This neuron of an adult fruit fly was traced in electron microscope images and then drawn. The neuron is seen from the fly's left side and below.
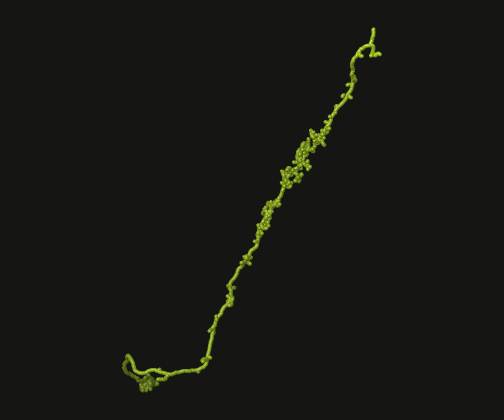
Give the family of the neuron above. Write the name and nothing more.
Dm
